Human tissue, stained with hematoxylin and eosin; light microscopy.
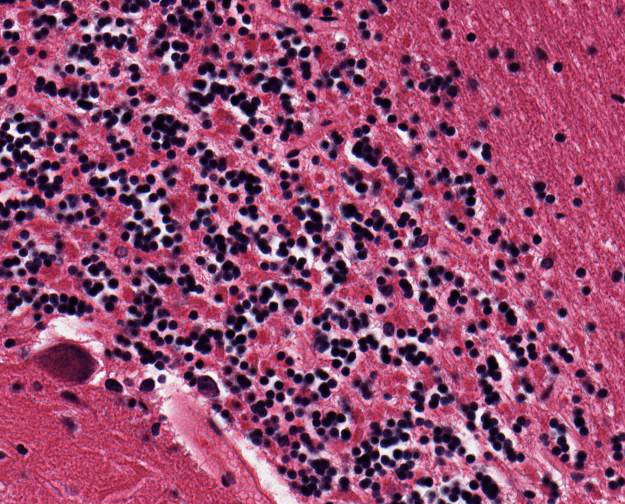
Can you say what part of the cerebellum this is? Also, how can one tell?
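This is the granular layer, the broad band running diagonally from upper left to lower right. It is crowded with small, round, dark nuclei with little visible cytoplasm, among which lie small pale pink islands free of nuclei.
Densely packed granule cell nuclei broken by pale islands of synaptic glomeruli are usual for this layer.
The upper right, by contrast, is pink, finely fibrillar tissue with only sparse small nuclei.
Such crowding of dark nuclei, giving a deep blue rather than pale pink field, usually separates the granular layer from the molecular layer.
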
